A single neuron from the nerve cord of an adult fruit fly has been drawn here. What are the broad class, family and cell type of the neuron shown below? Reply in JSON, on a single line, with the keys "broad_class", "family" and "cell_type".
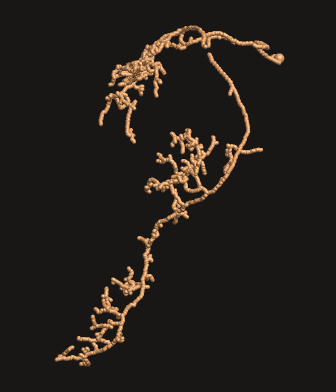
{"broad_class": "nerve-cord intrinsic neuron", "family": "hemilineage 19A", "cell_type": "IN19A065"}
